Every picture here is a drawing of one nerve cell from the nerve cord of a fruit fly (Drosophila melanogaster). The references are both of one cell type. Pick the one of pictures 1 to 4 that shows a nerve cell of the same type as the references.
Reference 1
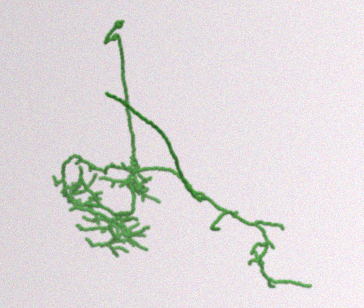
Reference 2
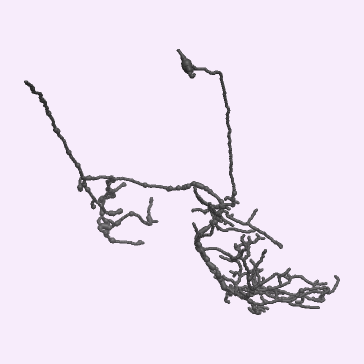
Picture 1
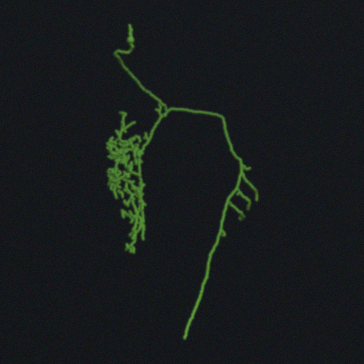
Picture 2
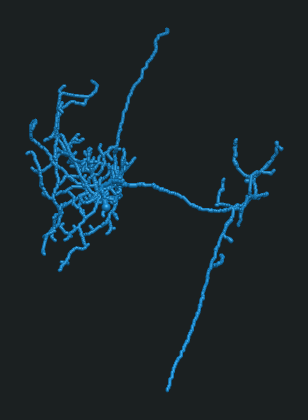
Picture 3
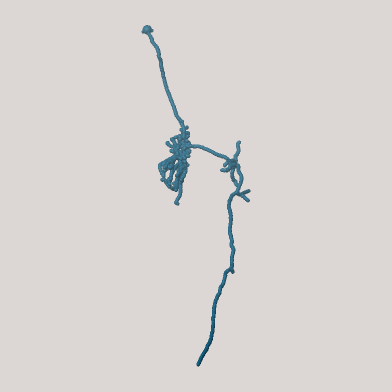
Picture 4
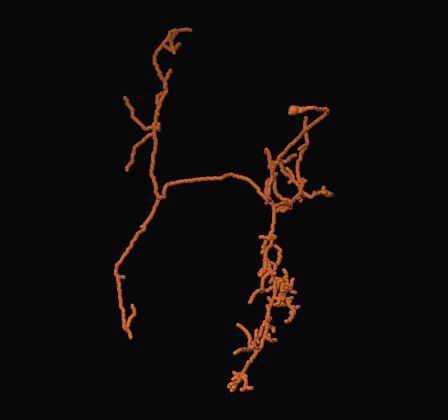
2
